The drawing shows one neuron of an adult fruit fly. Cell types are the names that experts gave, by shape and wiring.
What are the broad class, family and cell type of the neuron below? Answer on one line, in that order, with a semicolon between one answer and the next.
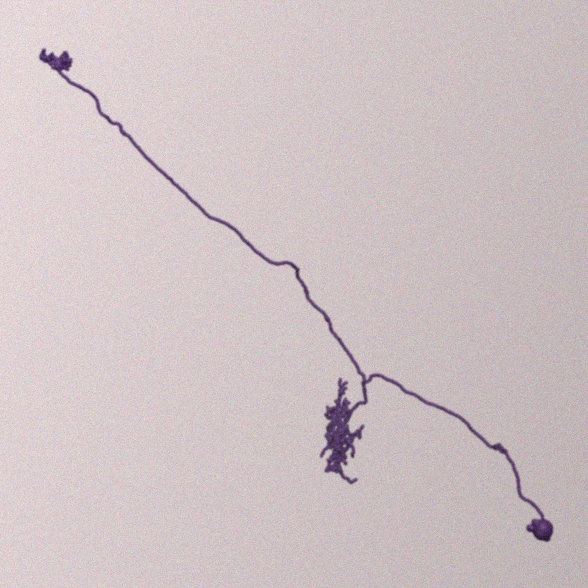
optic-lobe intrinsic neuron; T; T3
